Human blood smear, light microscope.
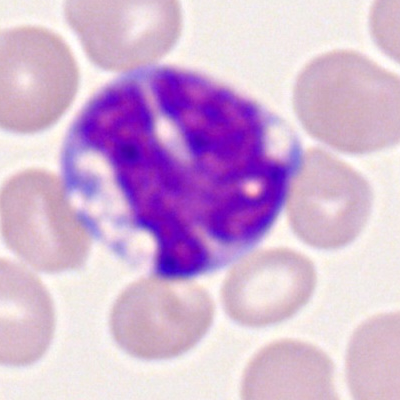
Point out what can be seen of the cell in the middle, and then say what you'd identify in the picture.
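The nucleus occupies most of the cell, and a narrow pale cleft runs roughly from top to bottom through it. The cytoplasm is pale blue, with several clear vacuoles on the left side. This cell is a monocyte.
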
